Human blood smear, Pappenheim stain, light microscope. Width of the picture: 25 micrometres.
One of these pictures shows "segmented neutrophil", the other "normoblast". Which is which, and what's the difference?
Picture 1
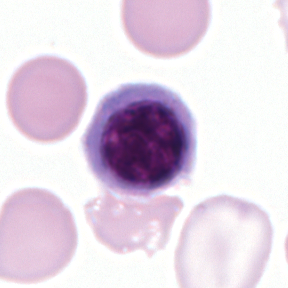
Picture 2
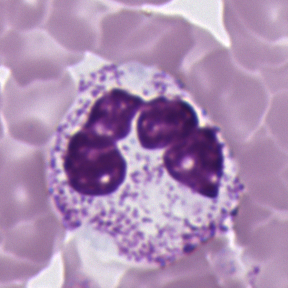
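In order: picture 1, normoblast; picture 2, segmented neutrophil. Outline and size: the cell in picture 2 is roughly round, and the cell in picture 1 is about 10 micrometres across. Nucleus: in picture 1 it is round and fills about 60% of the cell's area; in picture 2 it is divided into lobes.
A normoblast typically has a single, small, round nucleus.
Chromatin: dark purple in both, coarsely clumped in picture 1 and densely clumped in picture 2.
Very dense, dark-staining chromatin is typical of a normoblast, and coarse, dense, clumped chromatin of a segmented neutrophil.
Nucleolus: none can be seen in either cell.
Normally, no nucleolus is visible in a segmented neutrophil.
Cytoplasm: in picture 1 it forms a rim broader on the upper-left side than on the lower-right, while in picture 2 it is abundant and pale, nearly colourless.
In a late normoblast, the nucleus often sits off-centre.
Granules: picture 1 shows none, and in picture 2 they do not cover or hide the nuclear lobes.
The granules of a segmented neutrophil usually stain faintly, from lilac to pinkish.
Vacuoles: none in the cytoplasm of picture 1. Surroundings: an irregular pale pink fragment touches the lower edge of the cell in picture 1.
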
